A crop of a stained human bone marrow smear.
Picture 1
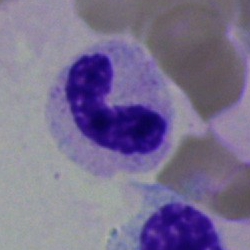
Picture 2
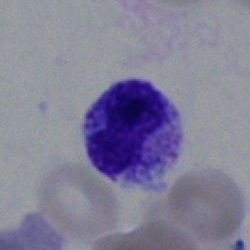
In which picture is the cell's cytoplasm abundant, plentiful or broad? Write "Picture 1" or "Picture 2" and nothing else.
Picture 1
